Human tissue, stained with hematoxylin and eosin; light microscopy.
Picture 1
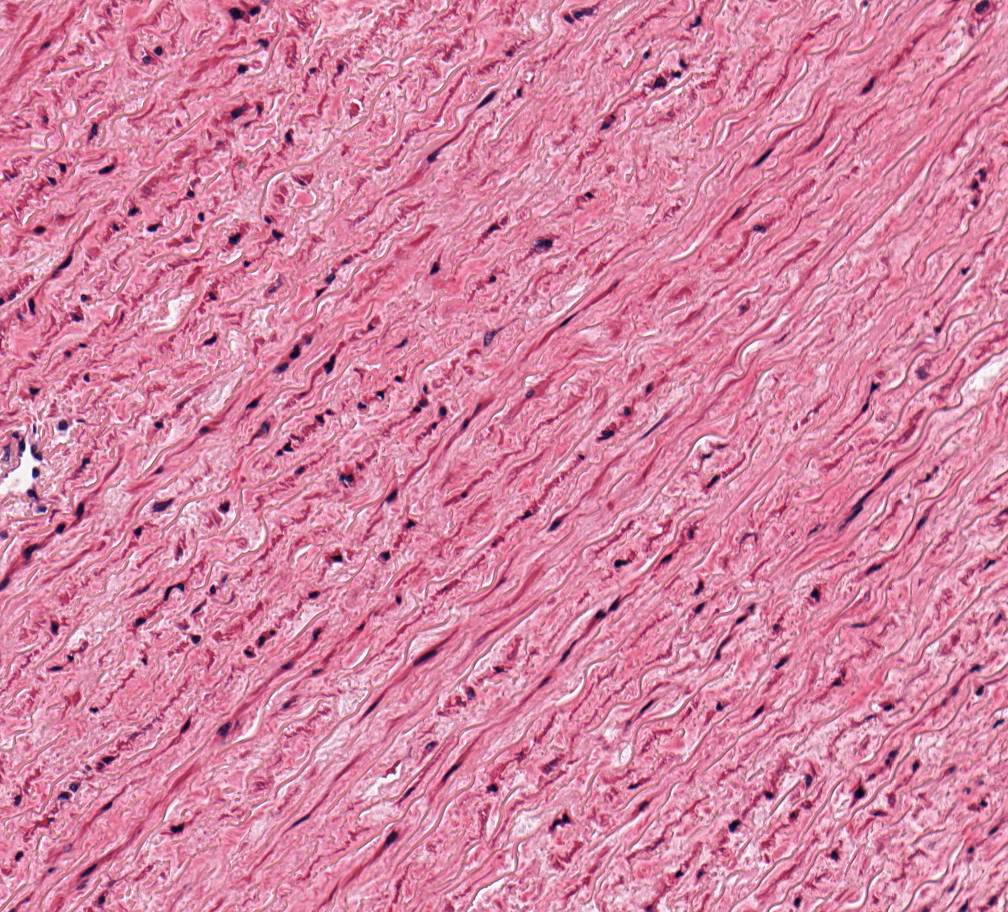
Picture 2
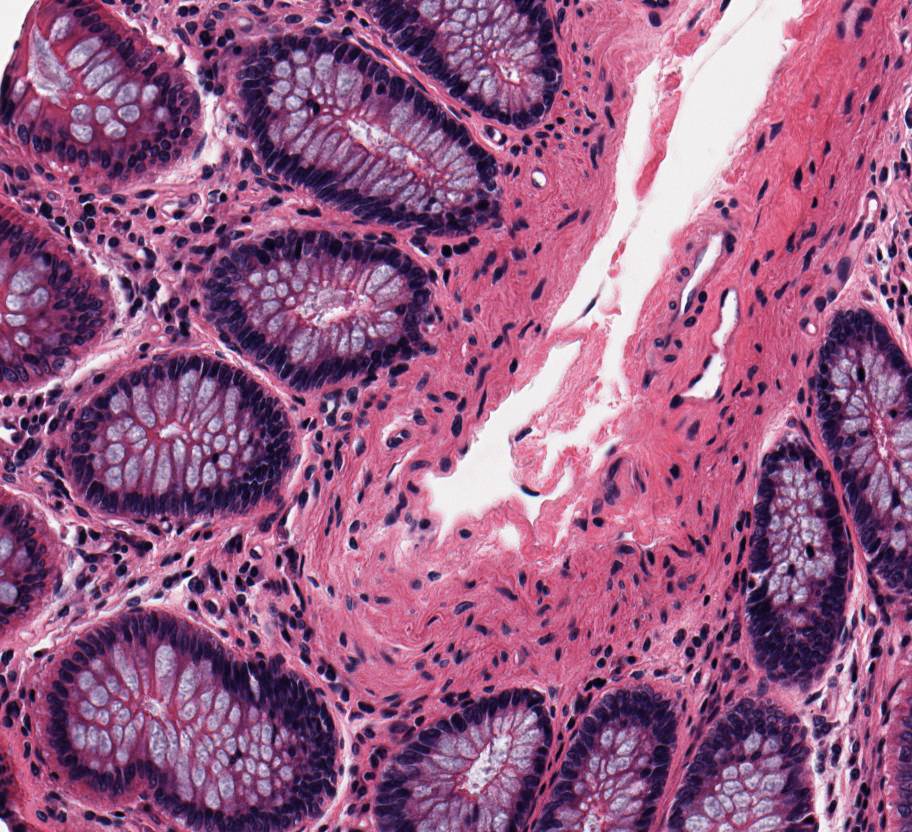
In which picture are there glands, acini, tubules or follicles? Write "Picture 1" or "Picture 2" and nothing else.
Picture 2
